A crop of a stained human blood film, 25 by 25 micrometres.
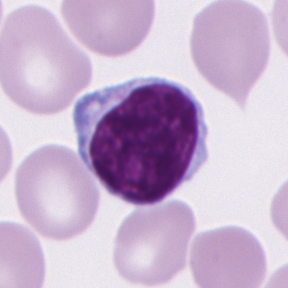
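Typical lymphocyte, about 12 micrometres across. Notice the nucleus of this typical lymphocyte: a smooth rounded oval with no indentation or lobes, its dark purple chromatin coarsely clumped throughout. Around it lies pale greyish-blue cytoplasm; look closely at its outer edge, which is slightly irregular and ragged rather than smooth.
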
